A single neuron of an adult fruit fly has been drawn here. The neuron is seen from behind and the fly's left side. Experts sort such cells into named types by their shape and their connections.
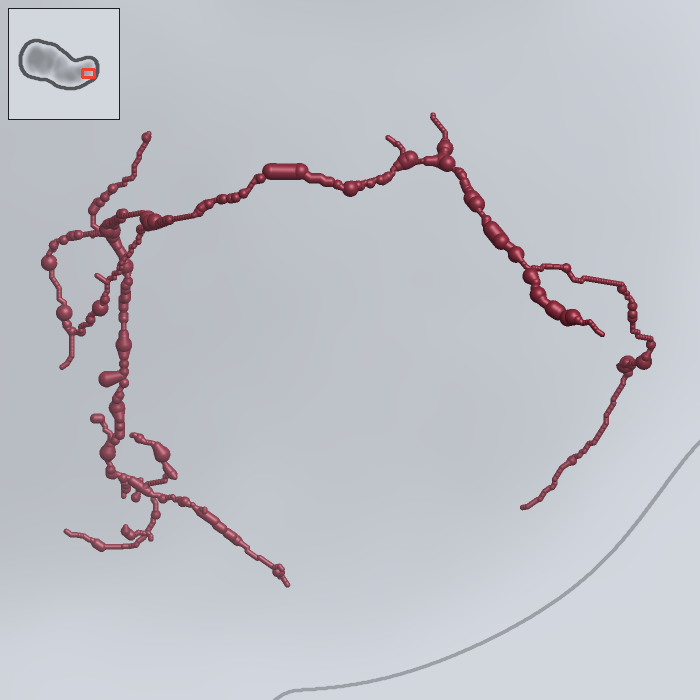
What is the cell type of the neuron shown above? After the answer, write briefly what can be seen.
The cell type is SNta32. This is a sensory neuron entering the nerve cord. No cell body is drawn. In this view it is wider than it is tall.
